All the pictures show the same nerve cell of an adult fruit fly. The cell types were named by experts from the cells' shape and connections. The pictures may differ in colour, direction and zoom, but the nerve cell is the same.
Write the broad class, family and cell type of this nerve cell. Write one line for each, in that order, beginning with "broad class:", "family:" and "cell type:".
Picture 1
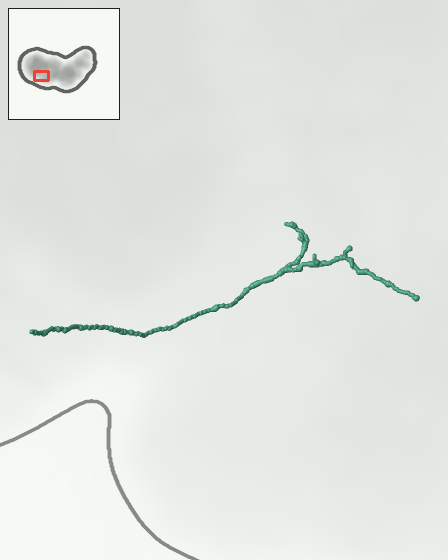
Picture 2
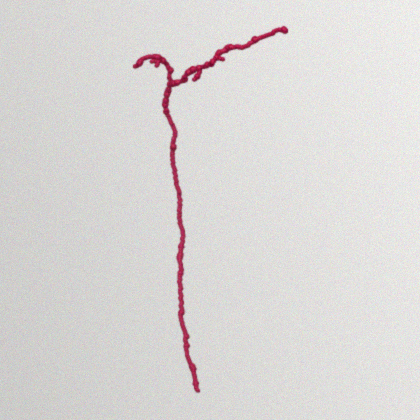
broad class: sensory neuron entering the brain
family: class mechanosensory
cell type: JO-ED2_a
